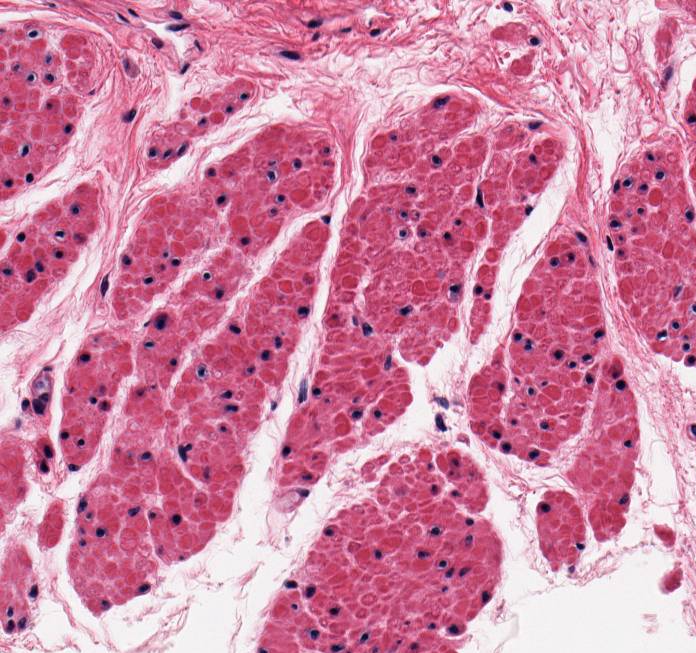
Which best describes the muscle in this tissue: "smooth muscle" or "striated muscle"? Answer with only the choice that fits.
Smooth muscle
